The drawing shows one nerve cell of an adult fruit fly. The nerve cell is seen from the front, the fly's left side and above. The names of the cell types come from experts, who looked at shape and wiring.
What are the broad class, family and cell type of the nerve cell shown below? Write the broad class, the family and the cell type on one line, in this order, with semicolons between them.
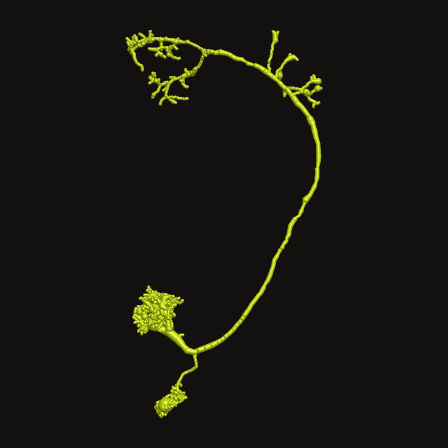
central-brain intrinsic neuron; class ALPN; VL2p_adPN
